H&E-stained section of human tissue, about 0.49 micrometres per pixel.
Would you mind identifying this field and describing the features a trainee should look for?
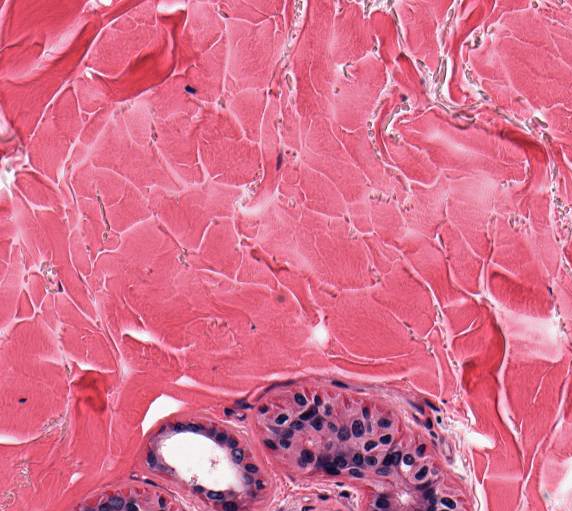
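This is dermis, and the first thing to look at is the collagen: thick pink bundles running in many different directions fill most of the field. Between them, nuclei are sparse, small and dark.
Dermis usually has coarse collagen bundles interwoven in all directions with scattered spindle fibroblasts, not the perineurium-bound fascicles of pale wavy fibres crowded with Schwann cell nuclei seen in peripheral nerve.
Narrow white clefts separate the bundles throughout, and a small cluster of epithelial tubules lies at the bottom centre.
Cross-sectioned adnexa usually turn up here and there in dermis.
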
